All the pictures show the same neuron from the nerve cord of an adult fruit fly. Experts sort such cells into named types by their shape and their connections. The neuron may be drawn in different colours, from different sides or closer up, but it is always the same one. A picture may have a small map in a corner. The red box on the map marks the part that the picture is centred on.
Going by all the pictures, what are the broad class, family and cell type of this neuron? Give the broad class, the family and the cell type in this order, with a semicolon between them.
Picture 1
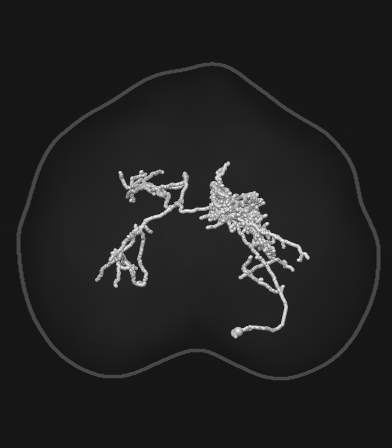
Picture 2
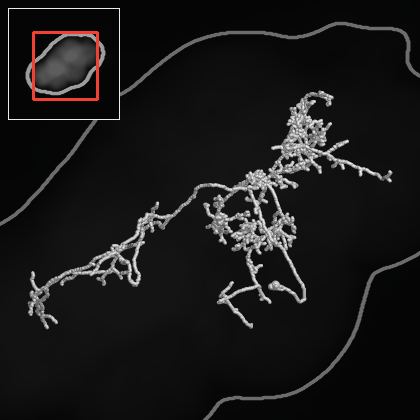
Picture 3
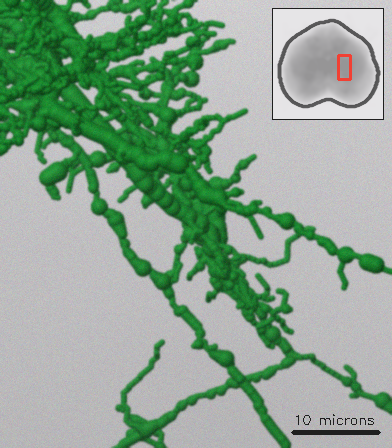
nerve-cord intrinsic neuron; hemilineage 07B; IN07B023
